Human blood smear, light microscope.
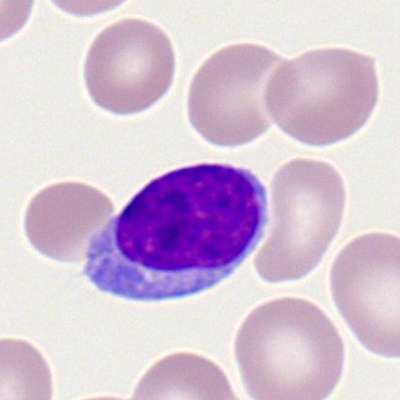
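Lymphocyte, the cell in the middle, with an oval outline running longer from lower left to upper right. Its chromatin is dark purple and coarsely clumped, with small paler patches between the clumps. The pale blue cytoplasm lies mainly as a crescent on the lower-left side of the nucleus.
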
